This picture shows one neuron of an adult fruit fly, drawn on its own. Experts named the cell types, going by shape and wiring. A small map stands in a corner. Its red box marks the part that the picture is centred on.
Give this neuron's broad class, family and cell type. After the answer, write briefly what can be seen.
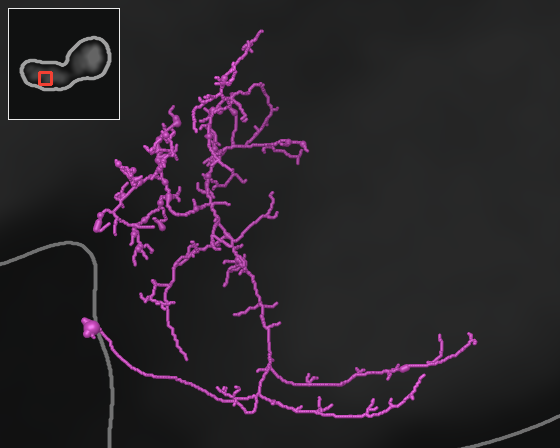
Its broad class is nerve-cord intrinsic neuron. Its family is hemilineage 13A. It is of cell type IN13A065. The cell body is at the lower left of the picture. The picture shows dozens of branch ends.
